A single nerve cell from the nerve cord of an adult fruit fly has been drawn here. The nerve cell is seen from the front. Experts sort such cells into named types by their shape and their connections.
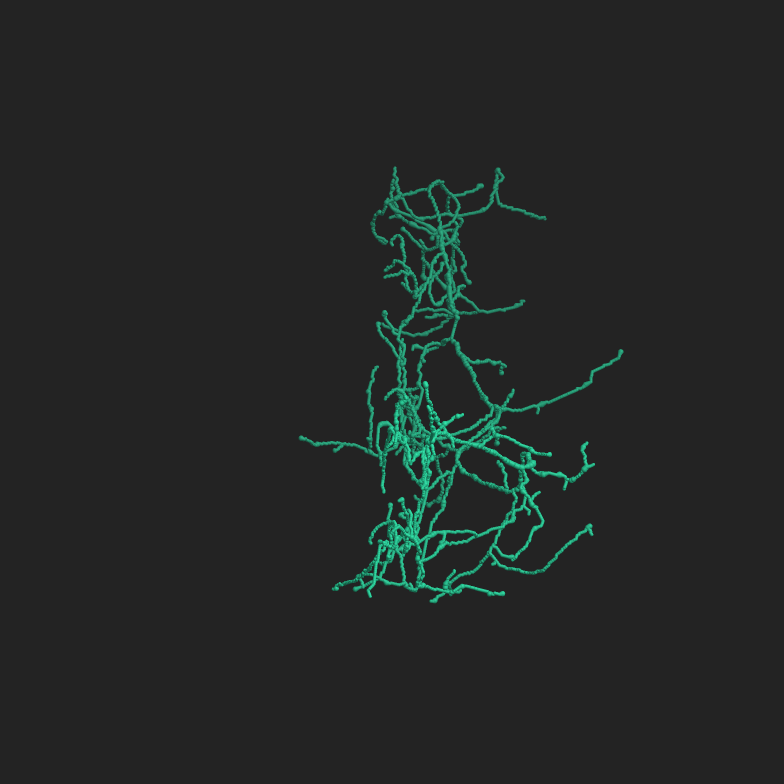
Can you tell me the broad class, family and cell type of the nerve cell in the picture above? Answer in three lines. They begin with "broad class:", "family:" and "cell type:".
broad class: descending neuron
family: DNg
cell type: DNg68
